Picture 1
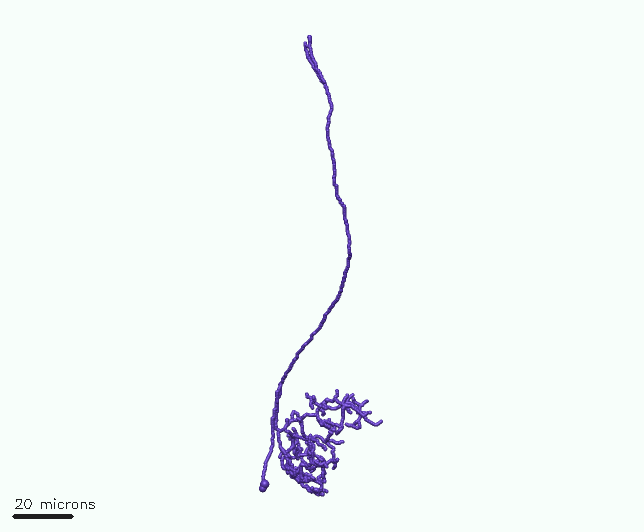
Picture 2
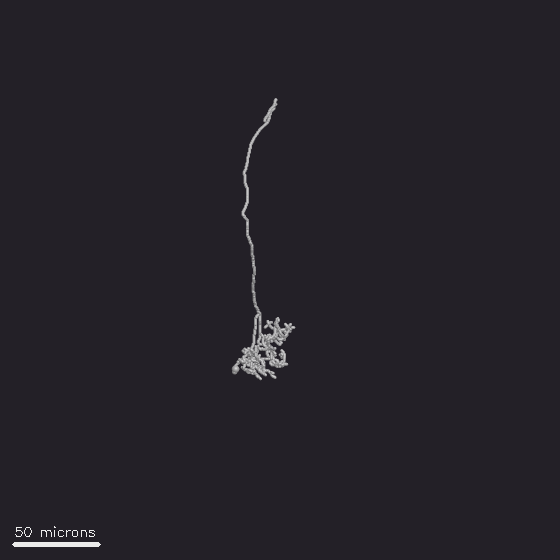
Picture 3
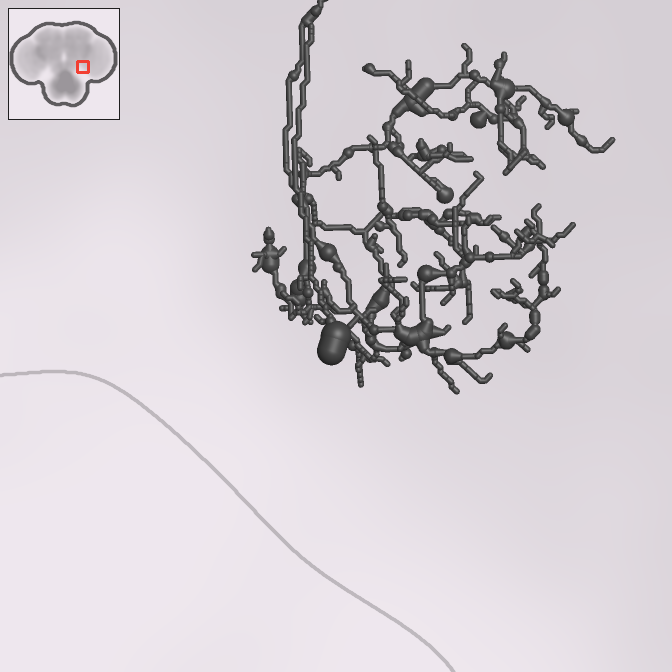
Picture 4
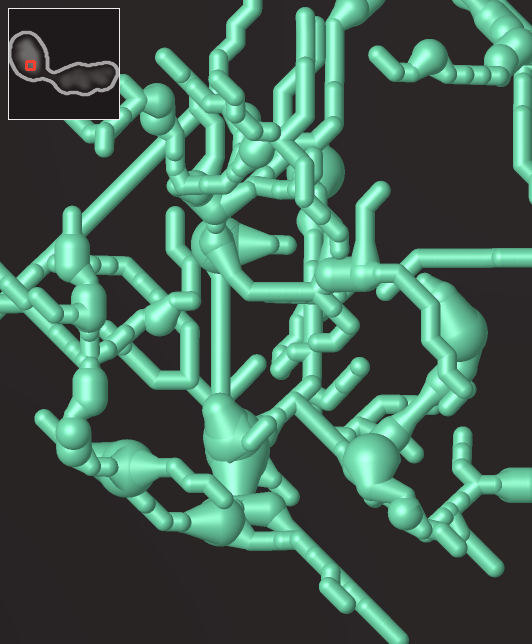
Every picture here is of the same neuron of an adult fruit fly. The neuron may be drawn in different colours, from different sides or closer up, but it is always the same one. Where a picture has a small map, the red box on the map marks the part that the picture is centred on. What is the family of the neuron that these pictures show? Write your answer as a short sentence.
The family is LoVP.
